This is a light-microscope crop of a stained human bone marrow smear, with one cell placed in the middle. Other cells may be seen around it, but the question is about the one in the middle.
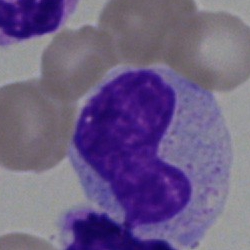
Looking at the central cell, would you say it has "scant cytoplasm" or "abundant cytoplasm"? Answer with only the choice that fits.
Abundant cytoplasm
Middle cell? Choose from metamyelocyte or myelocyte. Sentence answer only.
In the middle of this smear crop, the cell is a metamyelocyte.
